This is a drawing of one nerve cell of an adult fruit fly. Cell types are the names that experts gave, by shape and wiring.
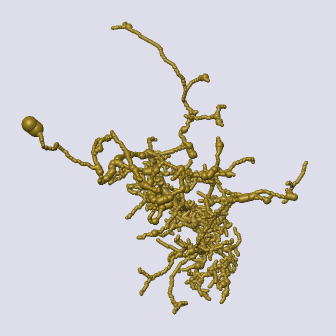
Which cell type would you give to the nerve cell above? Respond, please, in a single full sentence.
Under the cell type PVLP078 falls this nerve cell.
